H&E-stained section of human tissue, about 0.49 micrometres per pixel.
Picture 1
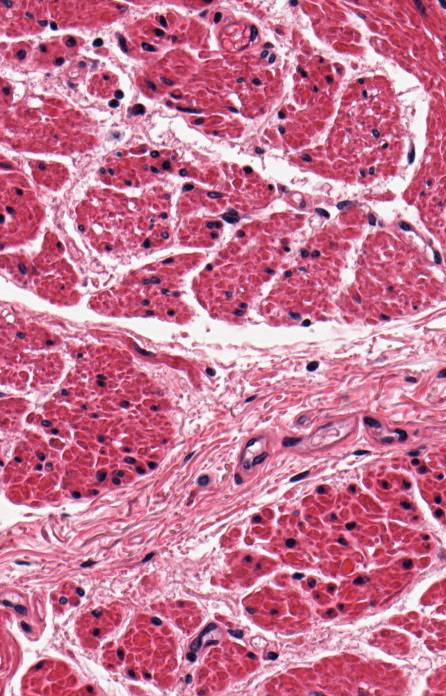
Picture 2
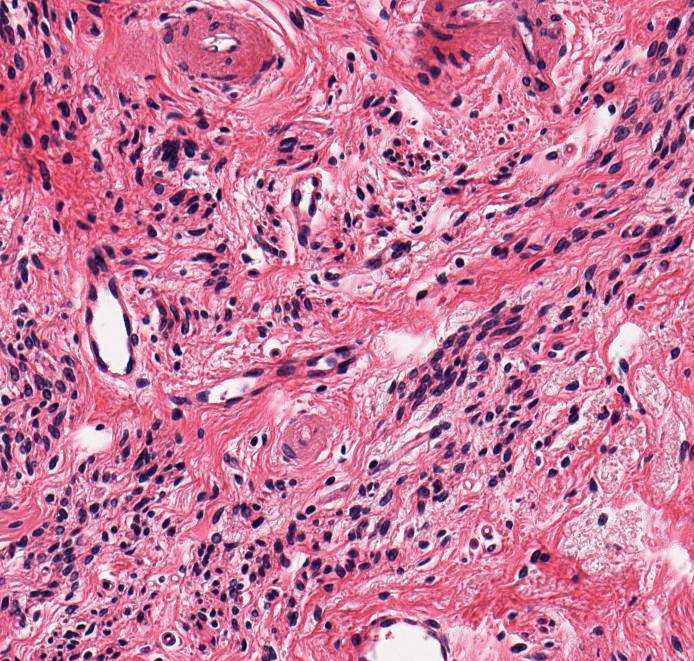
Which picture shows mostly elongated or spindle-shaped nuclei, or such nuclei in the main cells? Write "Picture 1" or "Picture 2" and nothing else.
Picture 2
